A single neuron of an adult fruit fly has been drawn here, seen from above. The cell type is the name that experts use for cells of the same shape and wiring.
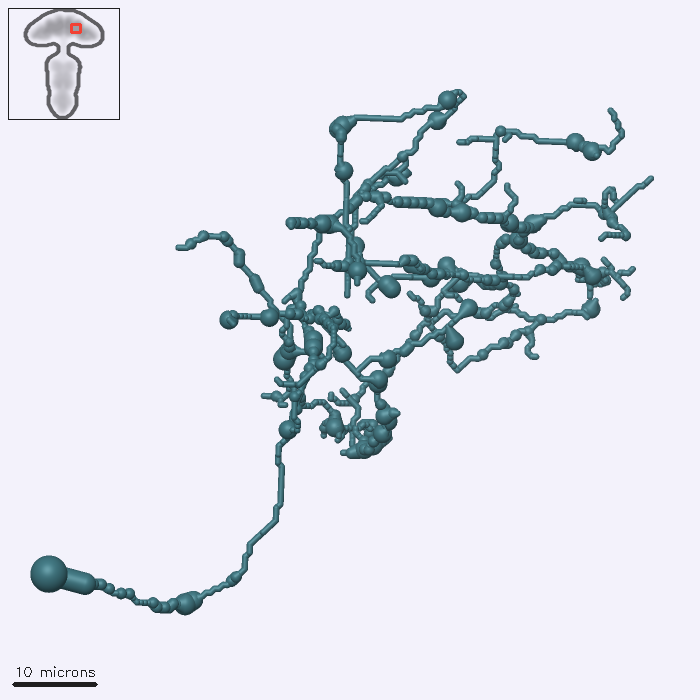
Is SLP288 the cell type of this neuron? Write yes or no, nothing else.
yes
